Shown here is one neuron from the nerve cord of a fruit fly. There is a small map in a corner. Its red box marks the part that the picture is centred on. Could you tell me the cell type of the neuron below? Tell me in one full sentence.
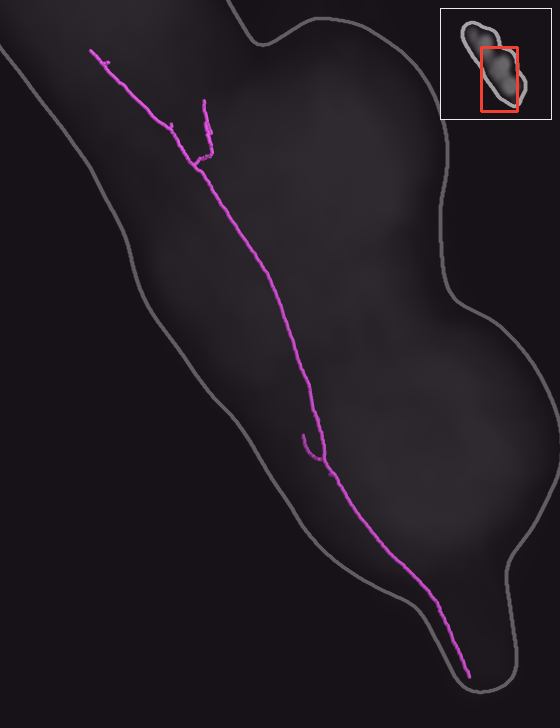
To the cell type DNp17 belongs this neuron.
